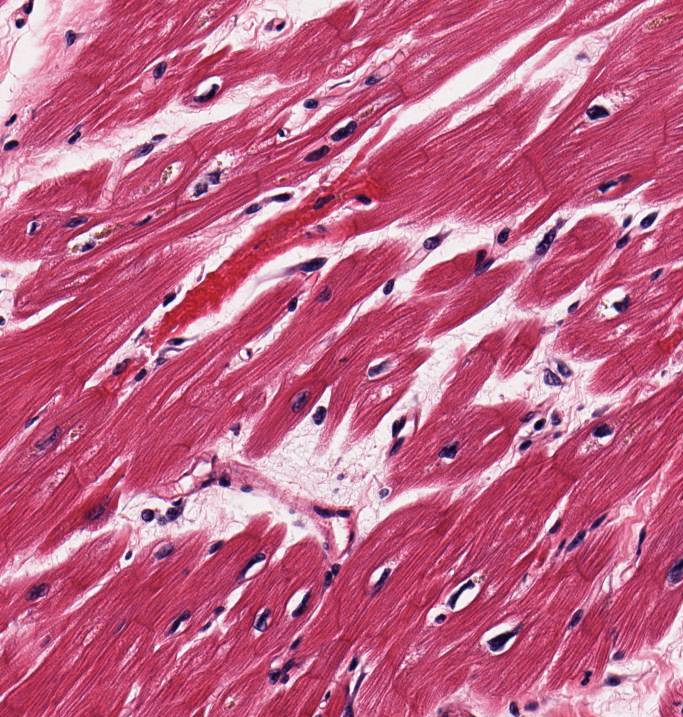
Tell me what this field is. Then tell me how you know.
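Myocardium: taking the checks in order. Branching: the muscle fibres branch and join neighbouring fibres.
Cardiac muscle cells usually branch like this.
Nuclei: each fibre has a single oval nucleus placed centrally.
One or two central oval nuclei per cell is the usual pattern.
Perinuclear zones: pale clear areas at the nuclear ends hold small golden-brown granules. Cytoplasm: pink, with fine lengthwise streaks.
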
